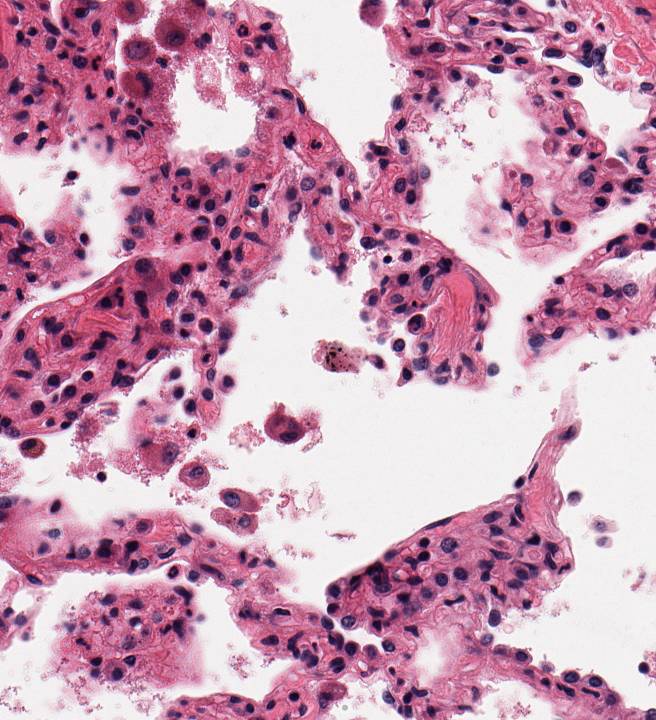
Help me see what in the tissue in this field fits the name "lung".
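Lung is what this field shows.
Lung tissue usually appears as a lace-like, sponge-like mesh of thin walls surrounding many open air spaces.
That fits what is here: irregular branching strands of tissue are separated by wide empty spaces, the largest lying in the centre. A few large rounded cells with abundant pink cytoplasm lie free in that central space, detached from the strands.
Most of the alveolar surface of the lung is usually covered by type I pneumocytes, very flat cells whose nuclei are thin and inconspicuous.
Less in keeping with that, most nuclei in the strands are round to oval, dark and fairly uniform in size rather than thin and inconspicuous. No fat cells are present anywhere in the field.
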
